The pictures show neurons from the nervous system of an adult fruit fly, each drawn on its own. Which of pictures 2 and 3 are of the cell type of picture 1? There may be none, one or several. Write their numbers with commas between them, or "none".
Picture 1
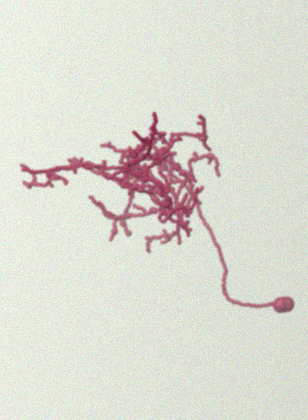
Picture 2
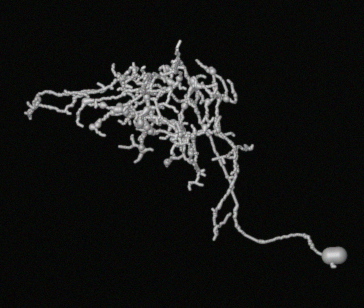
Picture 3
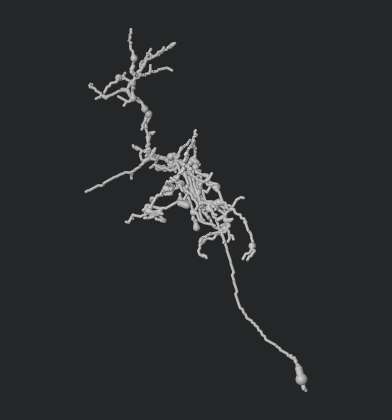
2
